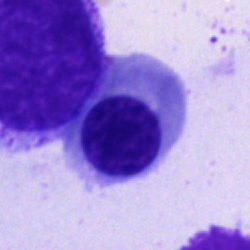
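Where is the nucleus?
Off-centre, toward the lower left.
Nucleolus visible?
No.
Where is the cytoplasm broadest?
Upper right side; a paler zone lies against the upper side of the nucleus.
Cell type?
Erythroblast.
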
